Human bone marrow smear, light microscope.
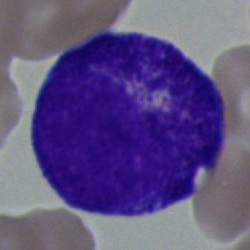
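Promyelocyte in a stained human bone marrow smear. The round cell is almost entirely filled by its nucleus, whose chromatin stains deep blue-purple throughout. A small paler patch lies just above and to the right of the centre.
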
